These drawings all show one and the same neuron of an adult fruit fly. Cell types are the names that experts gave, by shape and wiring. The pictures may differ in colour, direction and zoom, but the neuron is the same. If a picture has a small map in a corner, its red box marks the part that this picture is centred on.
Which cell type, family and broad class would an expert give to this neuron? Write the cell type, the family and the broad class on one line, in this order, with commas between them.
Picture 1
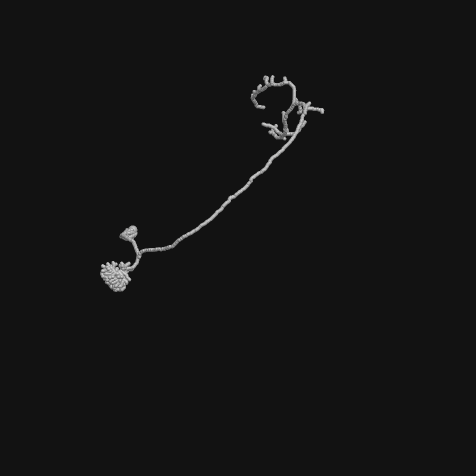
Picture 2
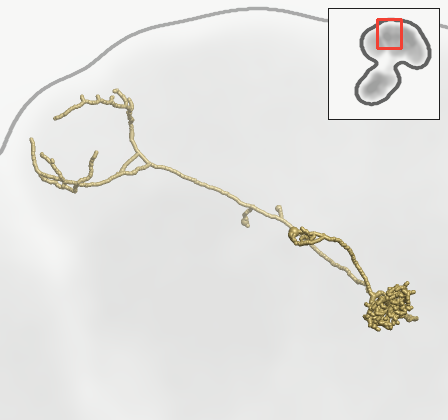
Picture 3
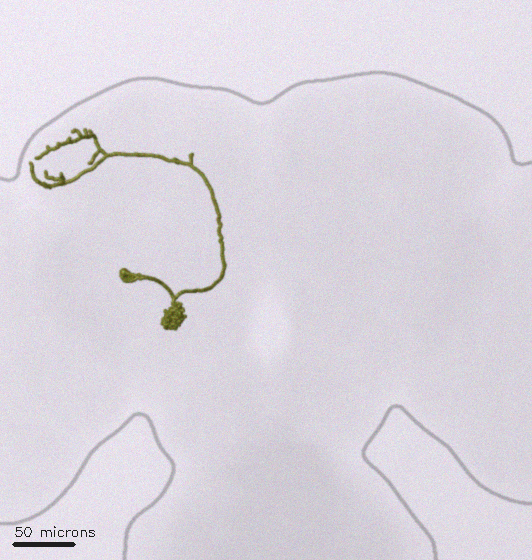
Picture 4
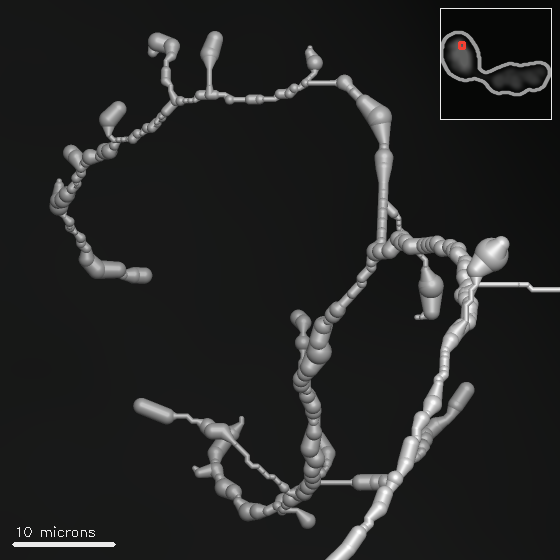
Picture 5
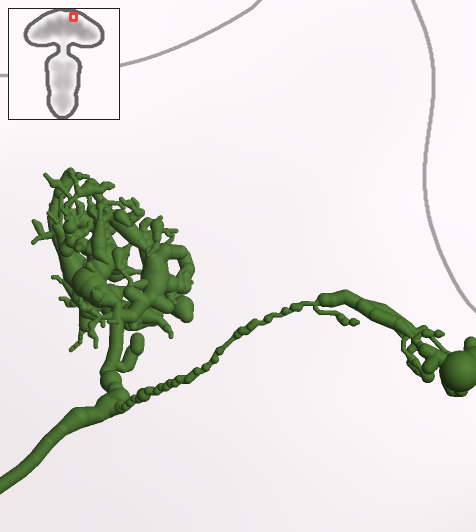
VA5_lPN, hemilineage ALl1_ventral, central-brain intrinsic neuron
